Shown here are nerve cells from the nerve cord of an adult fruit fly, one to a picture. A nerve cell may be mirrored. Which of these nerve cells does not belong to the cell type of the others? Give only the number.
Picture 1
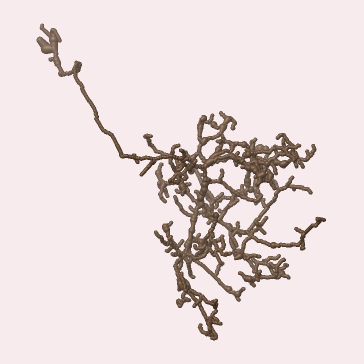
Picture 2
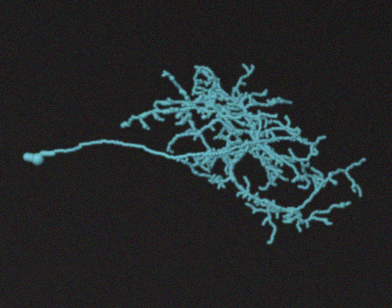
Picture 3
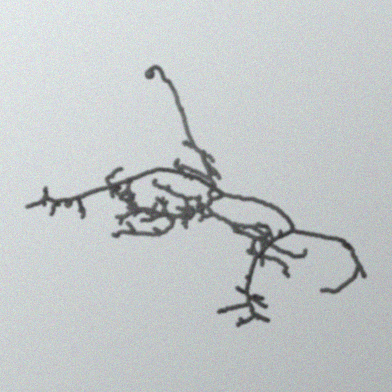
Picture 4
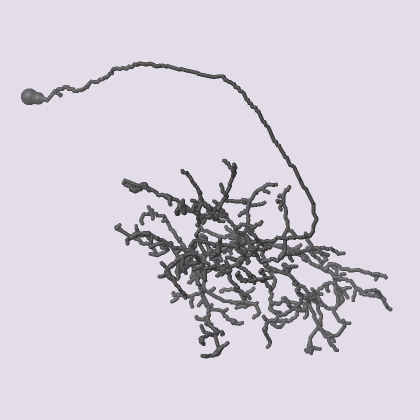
3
